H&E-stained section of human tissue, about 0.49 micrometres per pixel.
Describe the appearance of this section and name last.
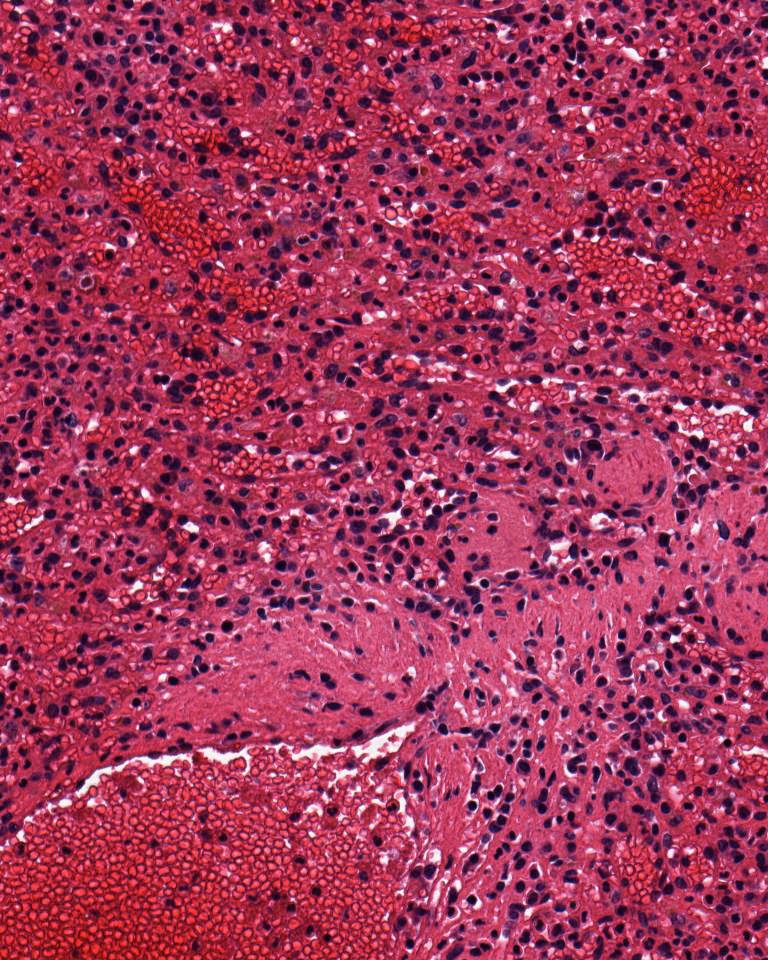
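Red blood cells lie closely packed over much of the field, among the nucleated cells throughout. Small round cells with dark, dense nuclei and scant cytoplasm are densely scattered across it. Neither epithelium nor glands appear anywhere in the field, and no fat cells are present. This section is spleen.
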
